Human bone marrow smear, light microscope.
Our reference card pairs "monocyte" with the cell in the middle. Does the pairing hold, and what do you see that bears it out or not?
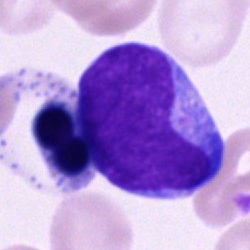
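The cell has a smooth, rounded outline without projections or blebs. The nucleus fills most of the cell, leaving little cytoplasm. Its right-hand border is concave where cytoplasm bulges in. Its chromatin is finely granular and evenly spread.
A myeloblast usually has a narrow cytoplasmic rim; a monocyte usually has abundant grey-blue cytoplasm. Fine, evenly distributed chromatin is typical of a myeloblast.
Scant cytoplasm and fine, even chromatin thus favour blast over monocyte.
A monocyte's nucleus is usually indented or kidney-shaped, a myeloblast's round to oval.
Only the concave border leans toward monocyte. The cell is a blast.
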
